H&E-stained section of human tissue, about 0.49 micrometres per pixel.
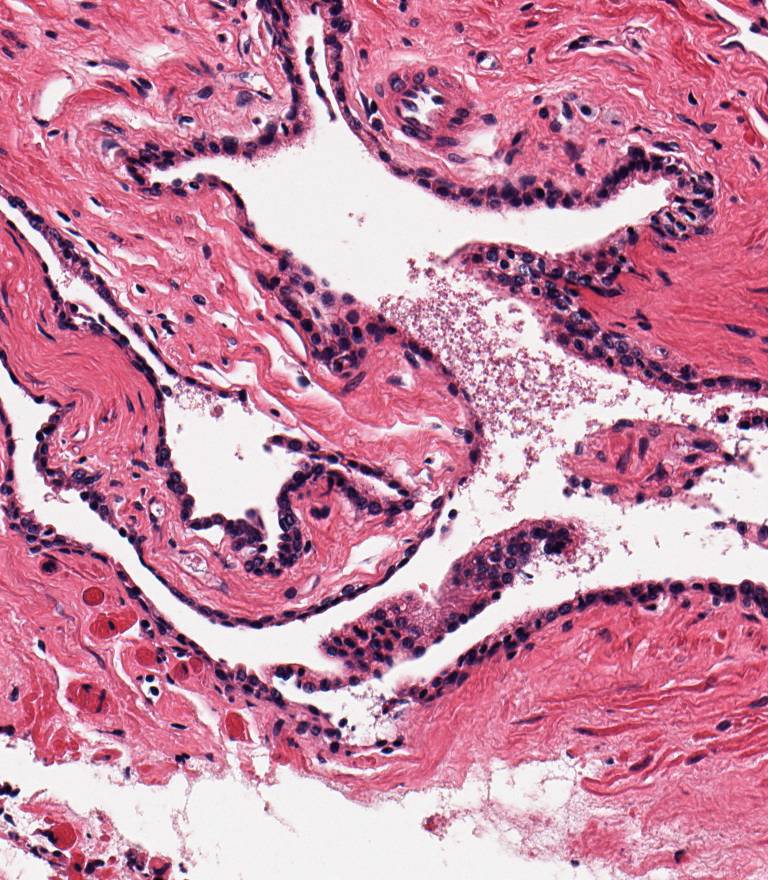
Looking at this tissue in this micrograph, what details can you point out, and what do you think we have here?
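Irregular, branching, slit-like lumens lie between pink stromal folds. One to two rows of small cuboidal to low columnar cells line them; with scant cytoplasm, their dark nuclei look crowded at the surface. Epithelium-covered stromal folds jut into the lumens, one near lower centre. That's prostate.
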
